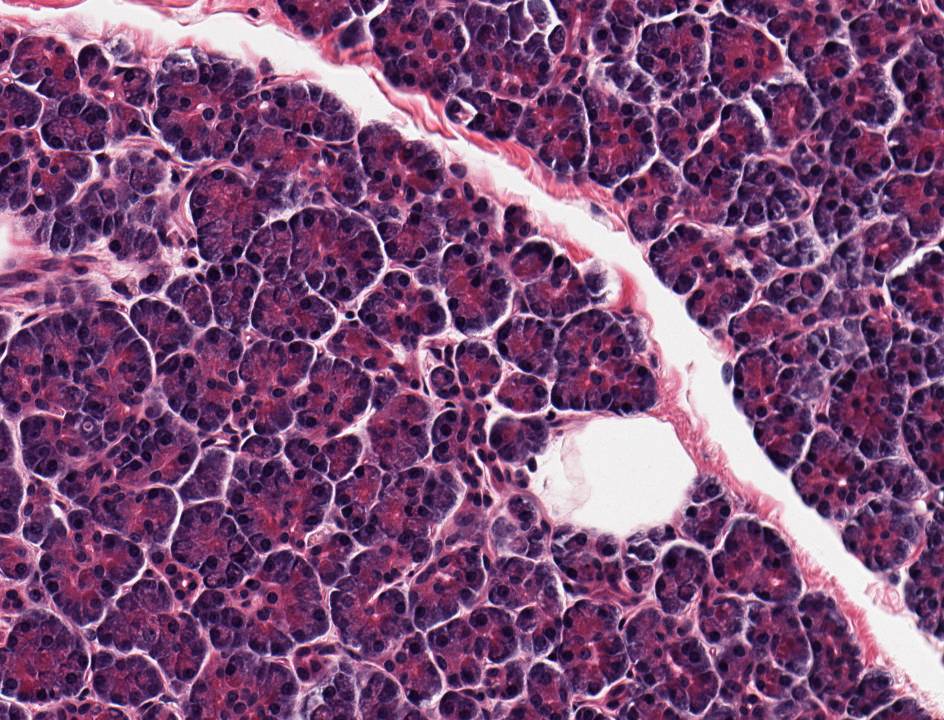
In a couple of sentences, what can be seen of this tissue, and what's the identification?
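Closely packed, rounded acini of glandular cells fill nearly the whole field. Each acinar cell has a round, dark nucleus set toward its base. The cytoplasm is pink toward the centre of each acinus and purple toward its outer edge. The lumina at the acinar centres are tiny and hard to see. The tissue is pancreas.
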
